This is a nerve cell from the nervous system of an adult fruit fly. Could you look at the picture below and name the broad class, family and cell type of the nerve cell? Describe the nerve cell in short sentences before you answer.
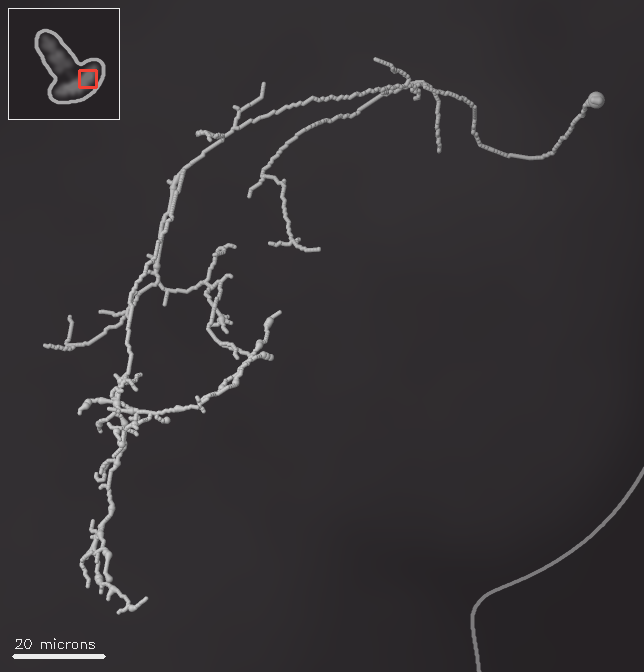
From left to right in the picture it spans about 120 microns. The picture shows dozens of branch ends. This is a central-brain intrinsic neuron. The family is hemilineage SIPa1_ventral. Its cell type is CB4195.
